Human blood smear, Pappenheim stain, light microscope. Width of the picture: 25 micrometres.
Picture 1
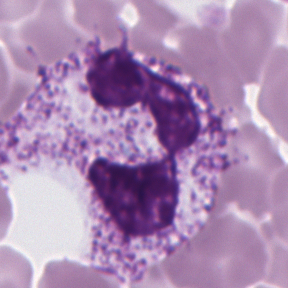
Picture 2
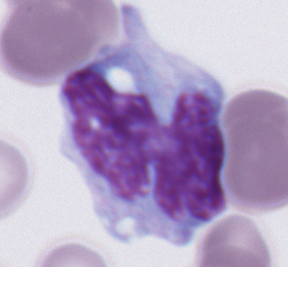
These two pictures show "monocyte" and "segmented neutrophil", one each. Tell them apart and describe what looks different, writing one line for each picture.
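Picture 1 – segmented neutrophil. The cytoplasm holds many coarse purple granules.
Picture 2 – monocyte. No distinct granules are visible in the cytoplasm.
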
